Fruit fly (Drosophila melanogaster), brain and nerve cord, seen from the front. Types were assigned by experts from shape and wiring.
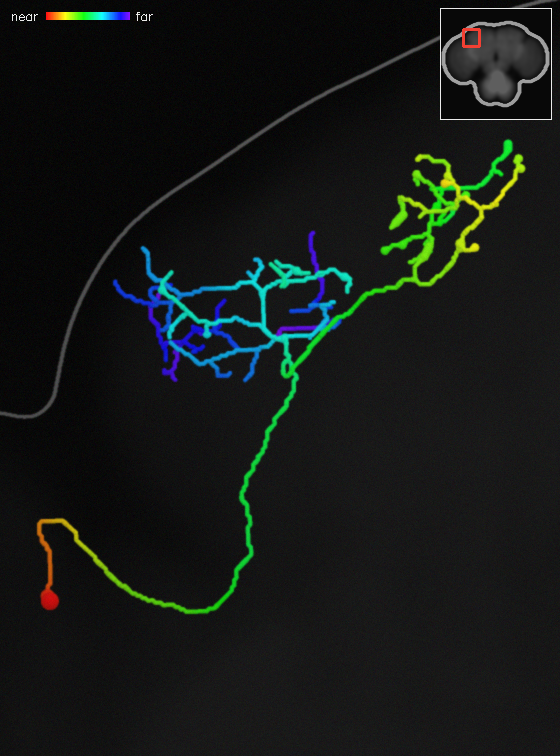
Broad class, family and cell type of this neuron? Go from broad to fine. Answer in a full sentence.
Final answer: A central-brain intrinsic neuron of hemilineage SLPav3, type CB2448.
